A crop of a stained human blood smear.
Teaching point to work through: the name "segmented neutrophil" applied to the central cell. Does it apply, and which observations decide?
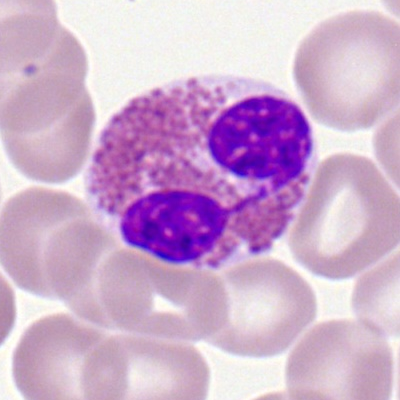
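Quick run-through: the nucleus has one lobe at the upper right and the other at the lower left.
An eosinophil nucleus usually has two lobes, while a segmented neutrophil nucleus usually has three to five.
So the two lobes go with eosinophil and against segmented neutrophil. The chromatin is dense and dark purple with small paler patches, which sides with eosinophil.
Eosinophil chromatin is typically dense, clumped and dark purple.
Beyond that, the granules lie around the lobes without covering them, and neither lobe shows a nucleolus. So it's not a segmented neutrophil; it's an eosinophil.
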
